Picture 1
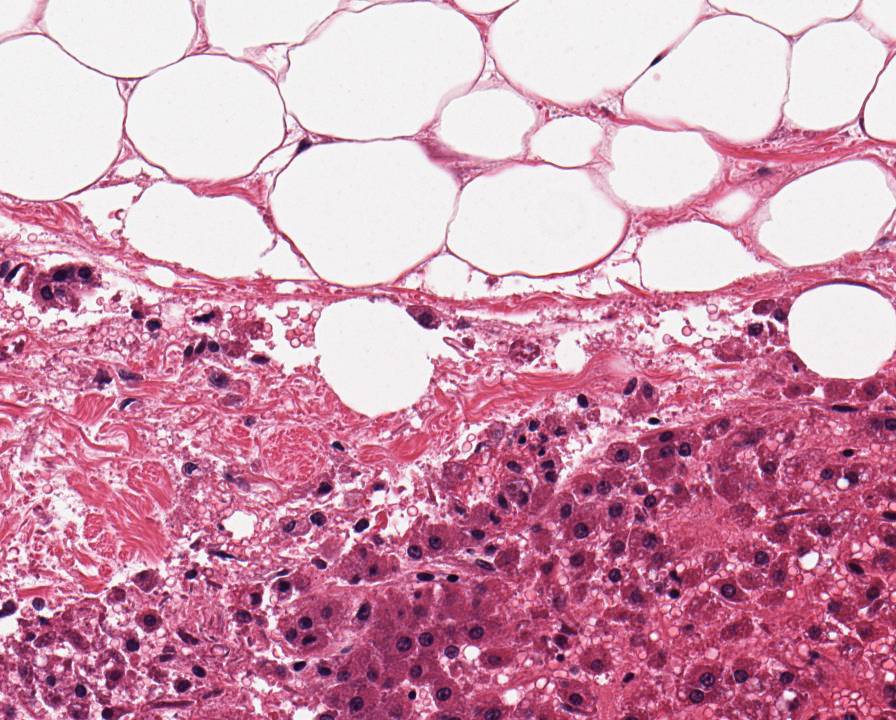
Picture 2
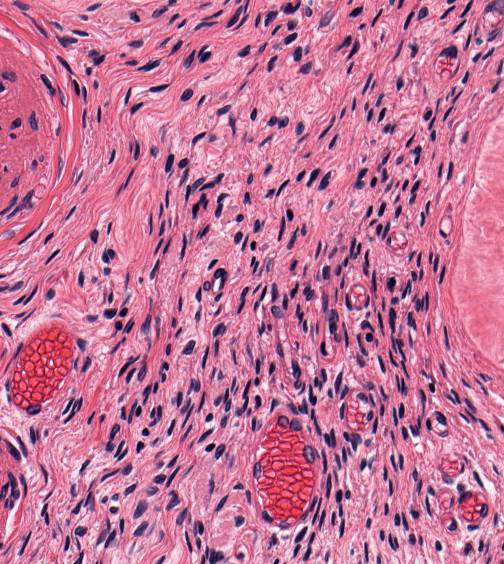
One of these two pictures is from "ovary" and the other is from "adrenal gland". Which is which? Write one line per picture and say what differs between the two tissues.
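The field in picture 1 comes from the adrenal gland. The cells in the lower right are large and polygonal with round, centrally placed nuclei.
The field in picture 2 comes from the ovary. The stromal nuclei are dark, elongated and tapered, many with a slight wavy bend.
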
